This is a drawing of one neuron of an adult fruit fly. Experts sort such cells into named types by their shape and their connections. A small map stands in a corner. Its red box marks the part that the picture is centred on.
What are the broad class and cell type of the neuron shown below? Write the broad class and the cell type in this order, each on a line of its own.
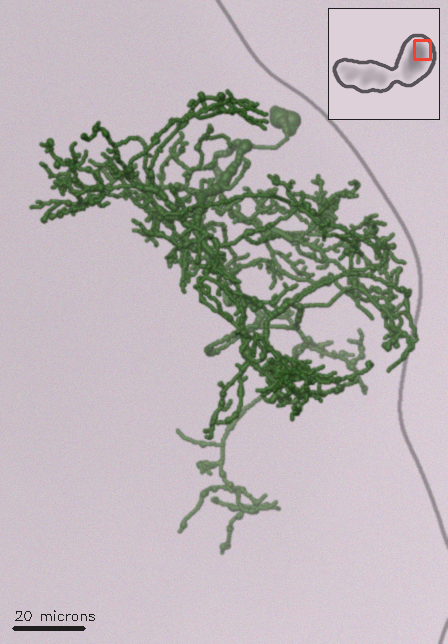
central-brain intrinsic neuron
CRE023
